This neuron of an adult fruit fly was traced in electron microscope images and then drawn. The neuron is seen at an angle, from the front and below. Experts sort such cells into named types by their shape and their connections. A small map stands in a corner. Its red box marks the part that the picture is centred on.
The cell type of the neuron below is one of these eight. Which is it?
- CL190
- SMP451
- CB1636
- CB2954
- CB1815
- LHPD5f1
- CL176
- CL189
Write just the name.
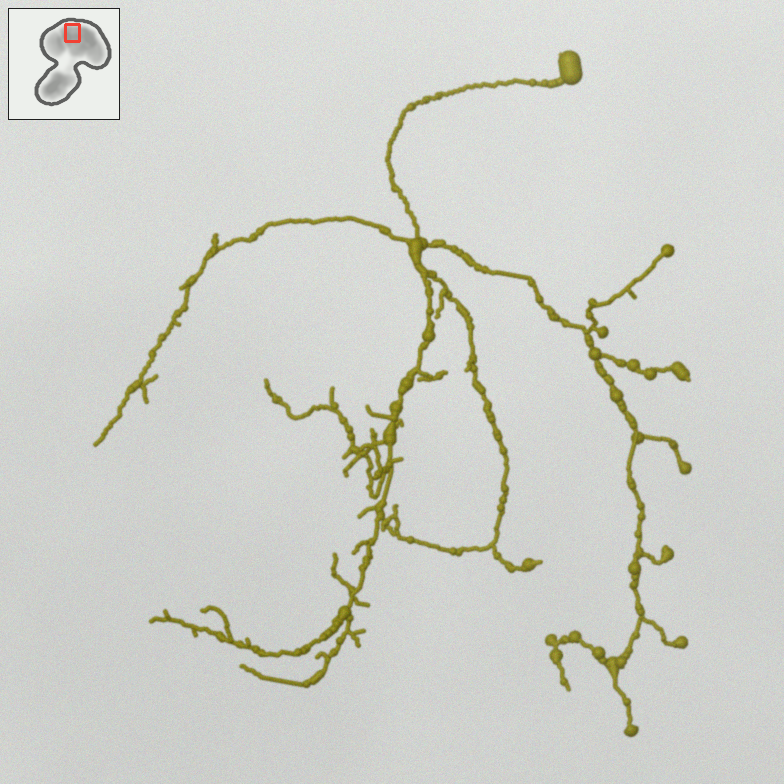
CL189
